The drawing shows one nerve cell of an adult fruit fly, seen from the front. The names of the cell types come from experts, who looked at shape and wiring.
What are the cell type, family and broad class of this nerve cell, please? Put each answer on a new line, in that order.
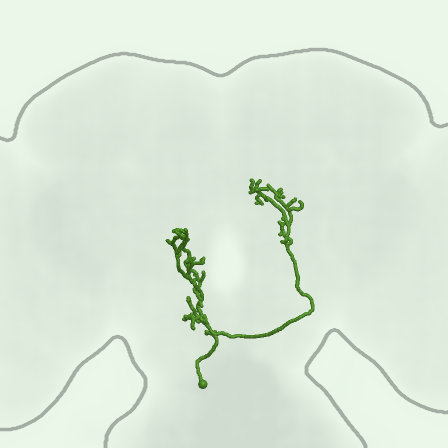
GNG338
hemilineage LB19
central-brain intrinsic neuron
